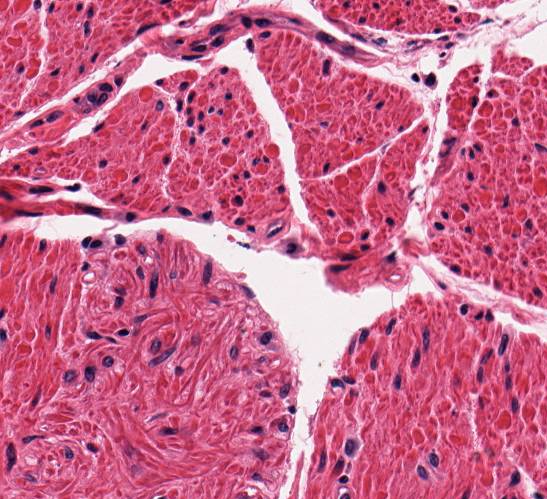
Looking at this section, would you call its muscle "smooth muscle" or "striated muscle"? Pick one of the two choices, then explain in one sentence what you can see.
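Smooth muscle. The field is made up of bundles of smooth muscle separated by narrow clefts and thin connective tissue septa.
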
